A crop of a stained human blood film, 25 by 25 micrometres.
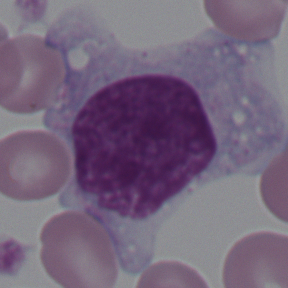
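Monocyte, with a nucleus about 12 micrometres across. You'll notice the cytoplasm is abundant, making a wide pale grey-blue zone around the nucleus. Fine pinkish-purple granules are scattered through it, and there are several small clear vacuoles as well.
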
